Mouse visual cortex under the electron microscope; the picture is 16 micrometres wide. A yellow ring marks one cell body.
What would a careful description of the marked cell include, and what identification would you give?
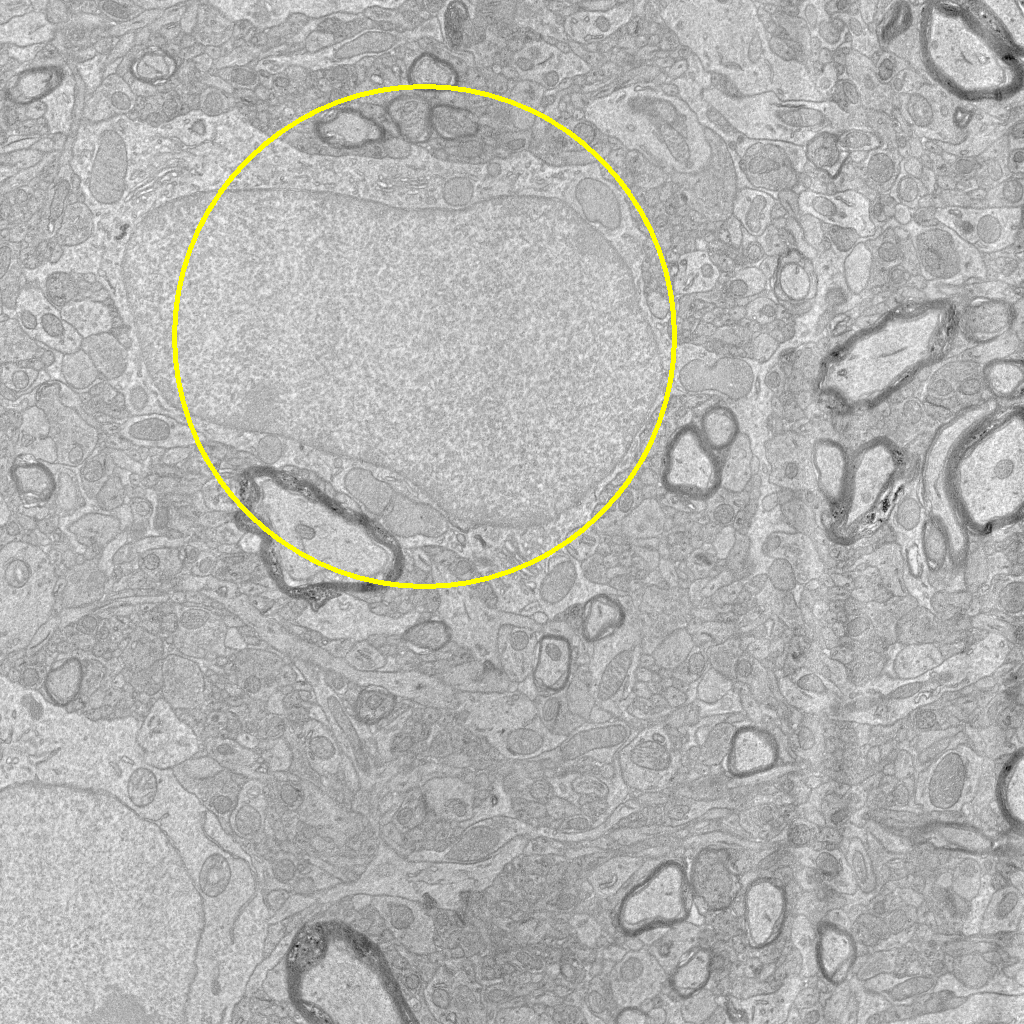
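Elongated nucleus, long axis roughly left to right. Outline smooth, no deep infoldings. Chromatin fine, evenly spread throughout, no large dark clumps. No nucleolus visible in this section. Cell: astrocyte.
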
